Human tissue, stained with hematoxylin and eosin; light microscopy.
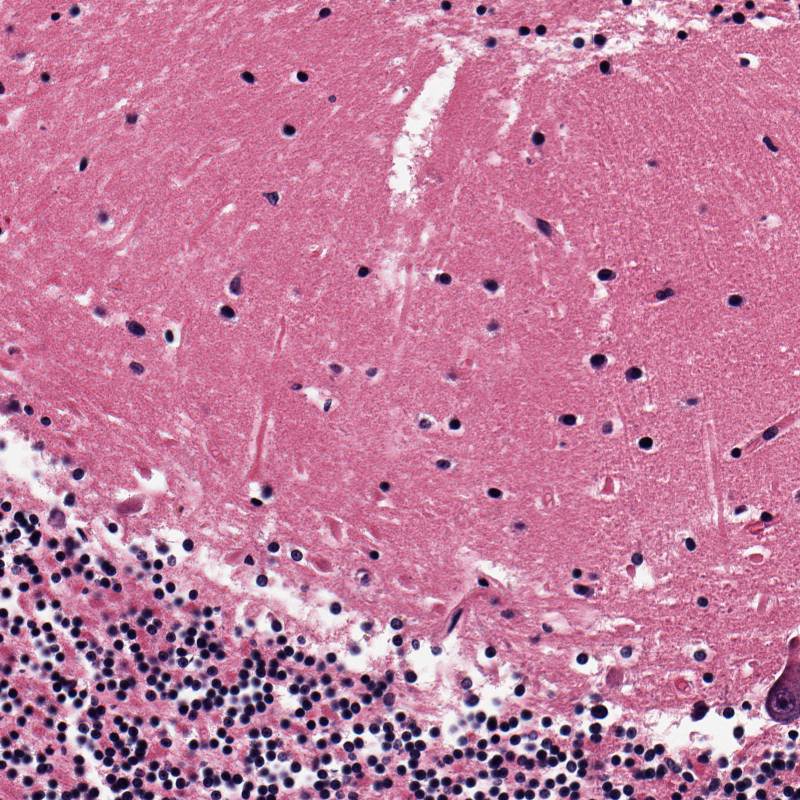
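Cerebellum. Notice the large, sparsely nucleated, pale pink upper region and the densely nucleated lower band; their border slopes from the left down toward the lower right. Below, small round dark nuclei show very little cytoplasm. Above, finely fibrillar pink neuropil holds only scattered single nuclei.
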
